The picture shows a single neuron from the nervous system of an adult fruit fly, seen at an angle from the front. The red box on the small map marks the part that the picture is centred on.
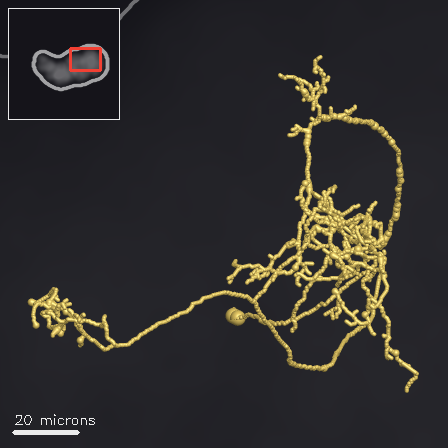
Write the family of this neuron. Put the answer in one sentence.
The family is hemilineage VLPl&p1_posterior.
